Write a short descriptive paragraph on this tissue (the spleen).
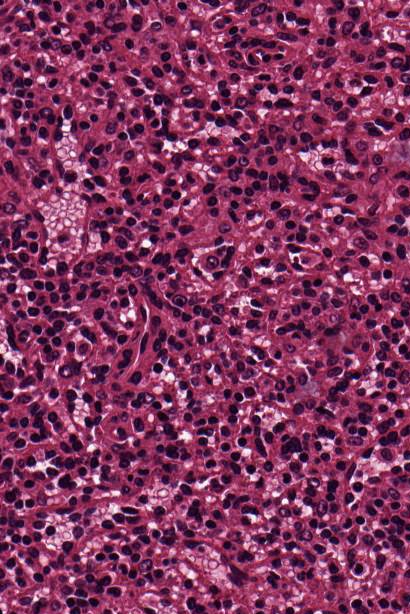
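See how closely packed the cells are: a diffuse solid sheet fills the whole field. Most of the nuclei are round, dark-staining and fairly uniform in size. In the upper left, a small cluster of cells with pale, finely vacuolated cytoplasm stands out. Thin-walled capillaries run between the cells, and one slants through the centre.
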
